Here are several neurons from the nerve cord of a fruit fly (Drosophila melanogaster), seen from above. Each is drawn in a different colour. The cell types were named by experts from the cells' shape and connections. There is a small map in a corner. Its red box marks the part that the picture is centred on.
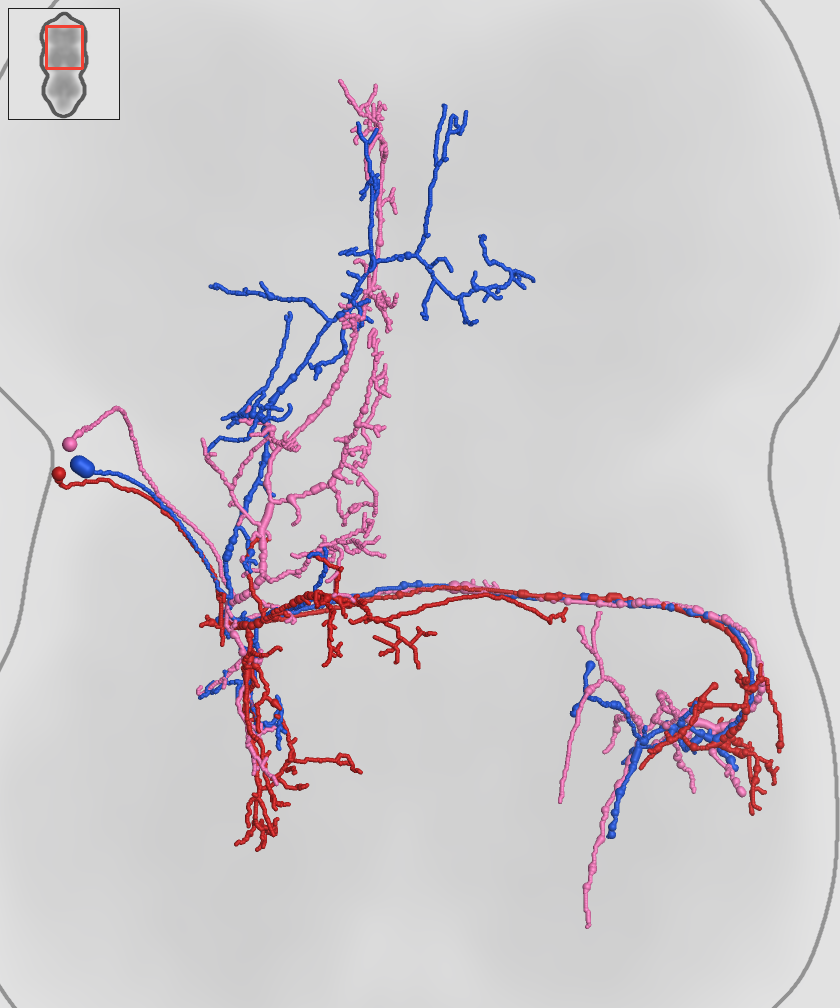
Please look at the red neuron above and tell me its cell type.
IN01A073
